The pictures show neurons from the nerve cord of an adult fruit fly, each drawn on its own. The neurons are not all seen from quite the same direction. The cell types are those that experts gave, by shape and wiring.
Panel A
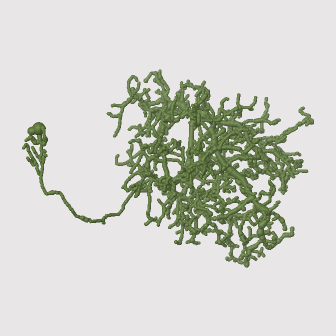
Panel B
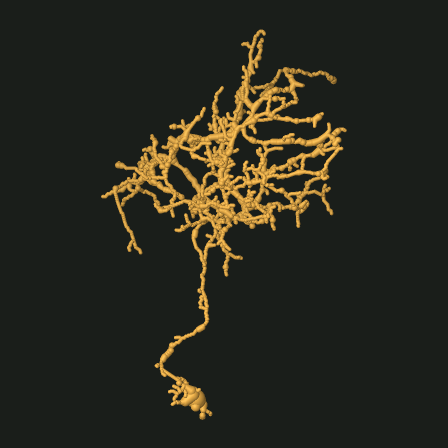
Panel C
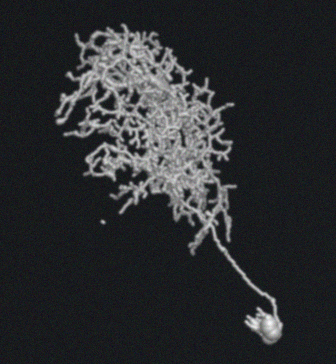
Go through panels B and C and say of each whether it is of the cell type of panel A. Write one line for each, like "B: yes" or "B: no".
B: yes
C: yes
